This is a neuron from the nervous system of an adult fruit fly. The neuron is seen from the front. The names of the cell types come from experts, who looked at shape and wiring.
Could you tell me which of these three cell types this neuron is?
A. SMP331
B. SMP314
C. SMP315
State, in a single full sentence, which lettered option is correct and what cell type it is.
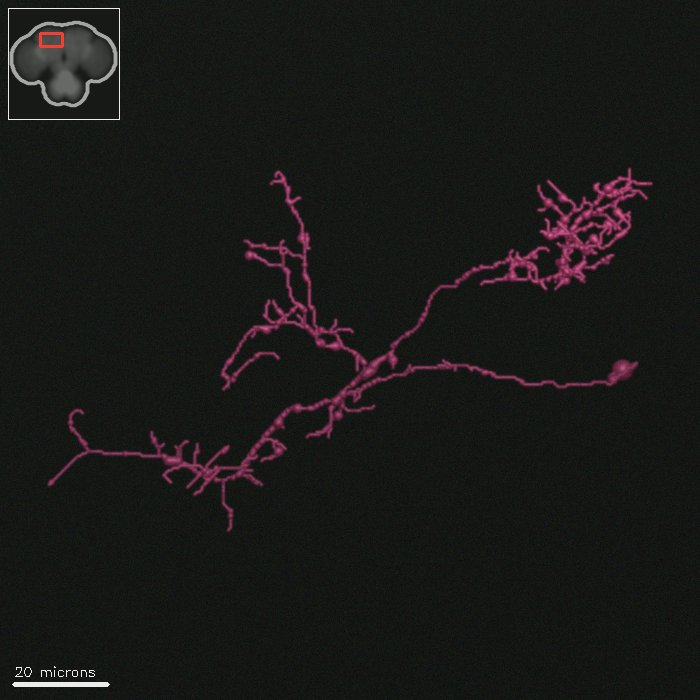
Given as option A, SMP331 is the cell type for the neuron.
